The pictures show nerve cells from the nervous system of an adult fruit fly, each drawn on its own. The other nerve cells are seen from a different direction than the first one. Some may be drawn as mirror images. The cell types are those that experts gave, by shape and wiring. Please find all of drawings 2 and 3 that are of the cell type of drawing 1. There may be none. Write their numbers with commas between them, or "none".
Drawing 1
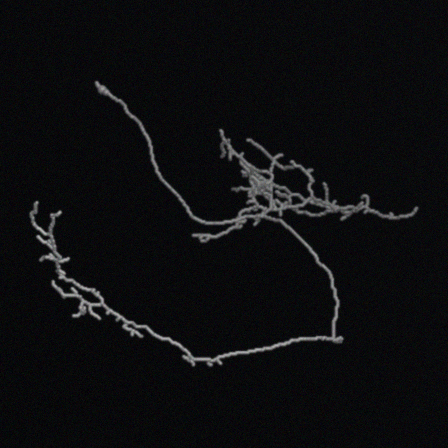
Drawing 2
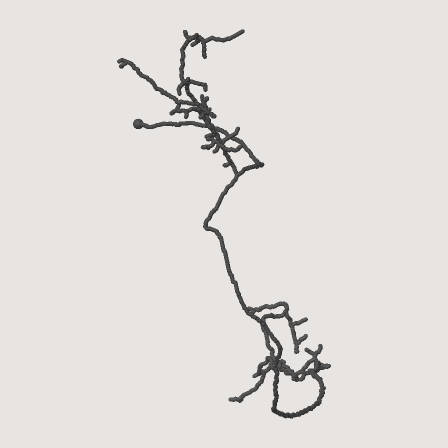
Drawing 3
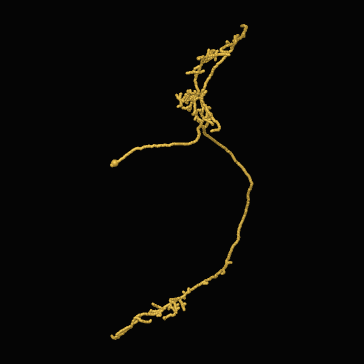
2, 3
